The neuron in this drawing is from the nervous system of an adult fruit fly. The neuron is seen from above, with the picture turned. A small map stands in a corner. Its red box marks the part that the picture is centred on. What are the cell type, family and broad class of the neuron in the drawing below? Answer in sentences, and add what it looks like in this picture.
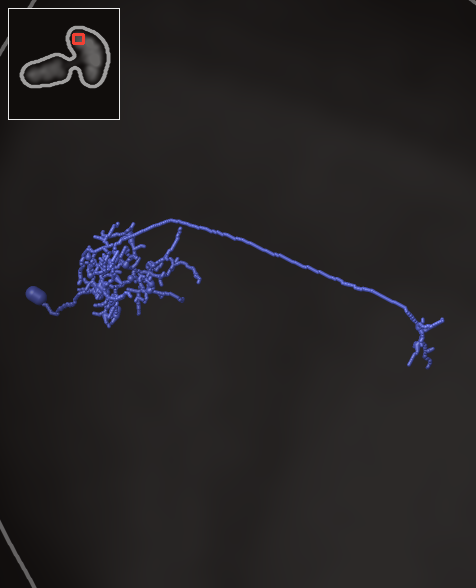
The cell type is Tlp12. The family is Tlp. It is an optic-lobe intrinsic neuron. It lies in the brain. The cell body is on the left of the picture. Dozens of branch ends can be seen.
